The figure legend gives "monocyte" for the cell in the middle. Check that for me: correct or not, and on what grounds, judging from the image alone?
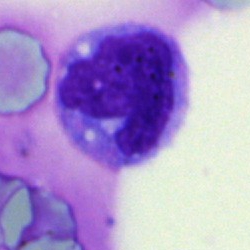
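What settles it for me is the few small clear vacuoles in the cytoplasm on the left side of the cell.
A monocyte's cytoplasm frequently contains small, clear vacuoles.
So yes, monocyte fits, and I'd set metamyelocyte aside. Otherwise, the outline is rounded with a smooth edge, and the nucleus is irregular and folded, with a lobulated contour. The chromatin is dark purple and dense, and the cytoplasm is pale bluish-lilac.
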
